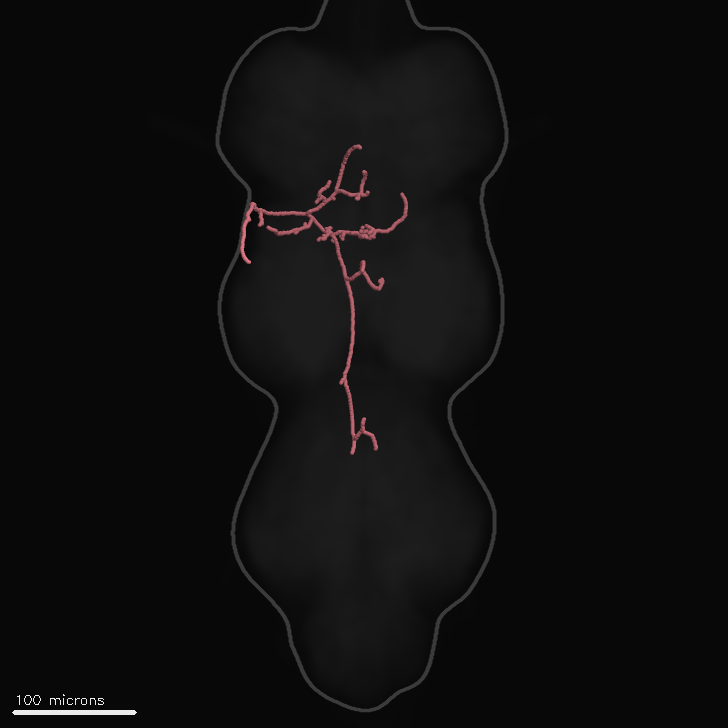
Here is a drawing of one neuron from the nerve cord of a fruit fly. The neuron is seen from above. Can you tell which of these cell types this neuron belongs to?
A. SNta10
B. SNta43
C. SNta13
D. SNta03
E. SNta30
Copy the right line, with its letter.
A. SNta10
